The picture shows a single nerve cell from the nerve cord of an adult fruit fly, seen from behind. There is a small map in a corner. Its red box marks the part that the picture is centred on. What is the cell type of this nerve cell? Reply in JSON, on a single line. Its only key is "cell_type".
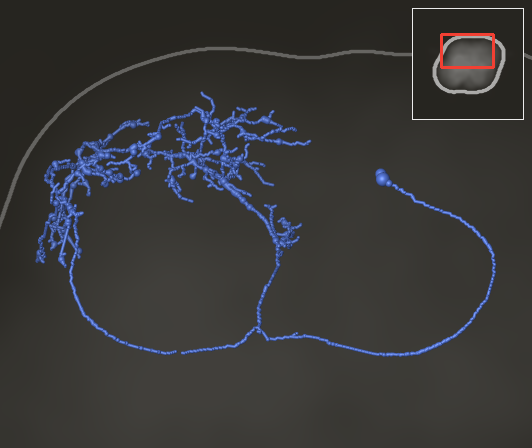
{"cell_type": "IN19B090"}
